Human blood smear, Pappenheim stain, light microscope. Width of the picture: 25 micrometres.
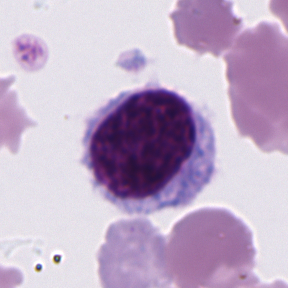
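Hairy cell: the middle cell of a stained smear of human peripheral blood under the light microscope. The cell is about 12 micrometres across. Its oval nucleus, about 10 by 8 micrometres, has no indentation and fills about 70% of the cell's area. The nucleus lies off-centre, toward the upper left. Its chromatin is dark purple and coarsely clumped. The rim of cytoplasm is broadest on the lower right side.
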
